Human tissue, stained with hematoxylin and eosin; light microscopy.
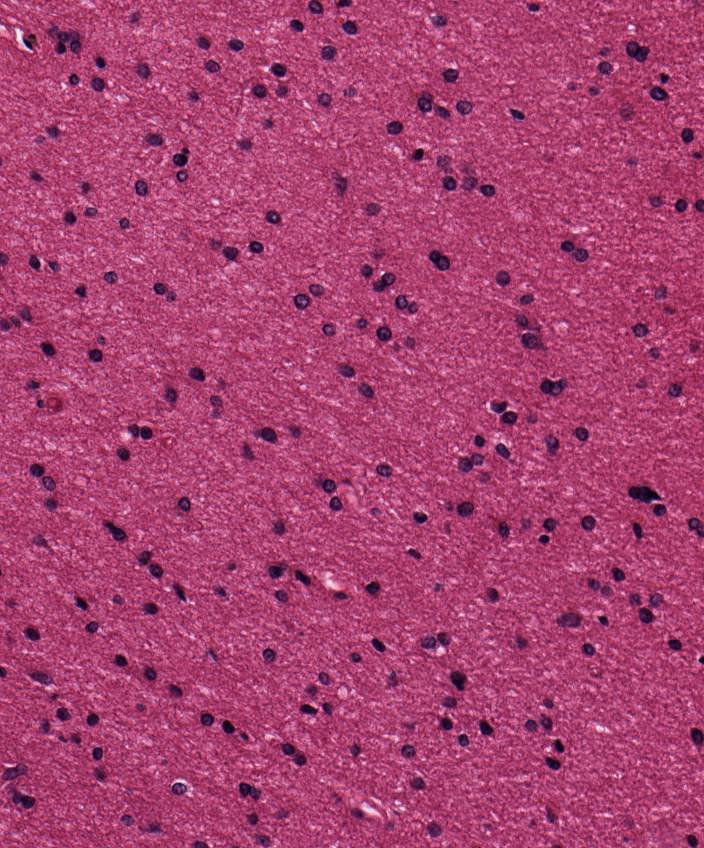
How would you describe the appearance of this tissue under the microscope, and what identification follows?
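Uniform pink, finely fibrillary matrix throughout; no epithelium, no glands. Many tiny pale dots speckle the matrix. Scattered nuclei small, round, dark; most with little or no visible cytoplasm, some in a narrow clear halo. Tissue: cerebral cortex.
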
